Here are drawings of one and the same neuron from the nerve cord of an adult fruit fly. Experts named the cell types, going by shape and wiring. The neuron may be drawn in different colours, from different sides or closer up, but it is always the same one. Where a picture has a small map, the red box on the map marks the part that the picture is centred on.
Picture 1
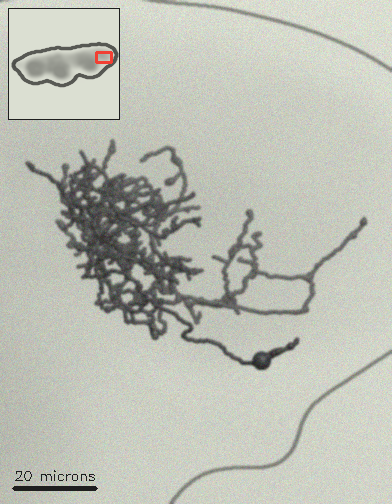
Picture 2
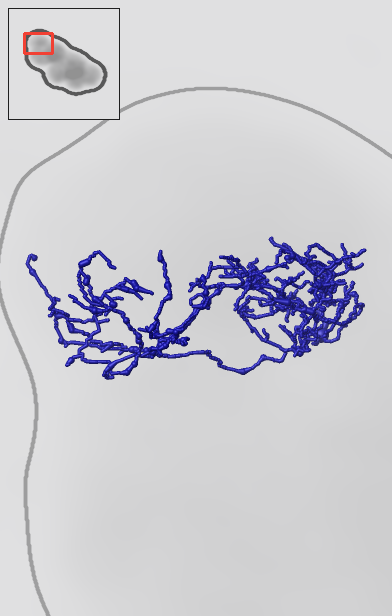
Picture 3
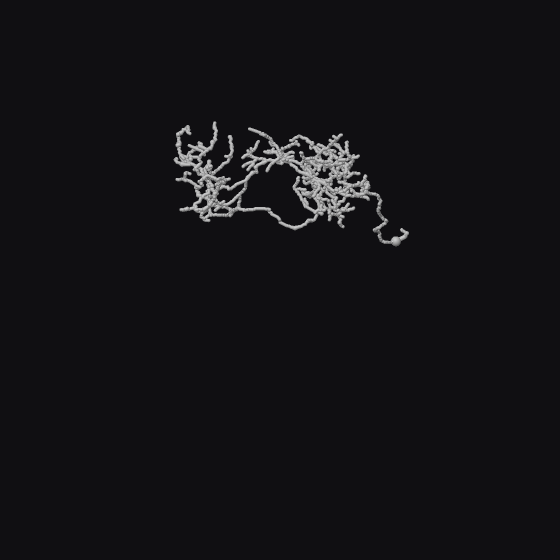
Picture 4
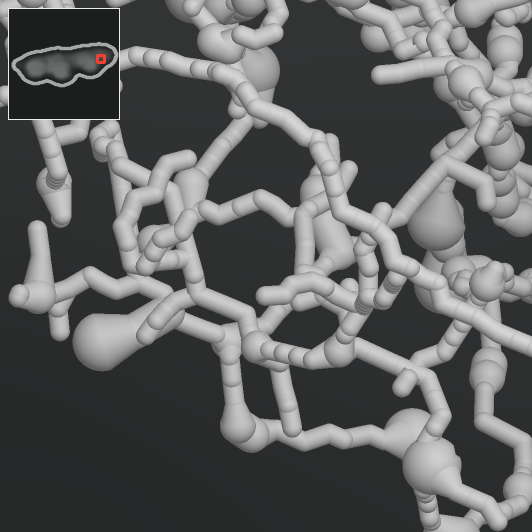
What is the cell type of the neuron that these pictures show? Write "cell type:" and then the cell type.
cell type: INXXX396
